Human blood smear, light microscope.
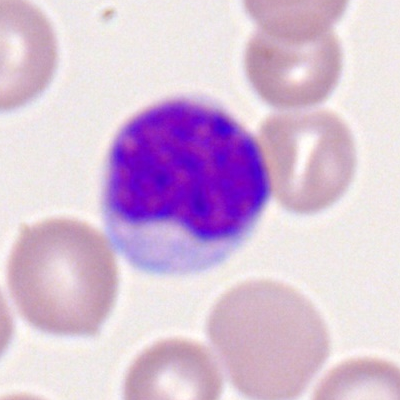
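Lymphocyte in the middle of the smear. Looking at the chromatin, I see dark purple patches with paler spaces between them. Around it the cytoplasm is pale blue, and I find neither granules nor vacuoles in it.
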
